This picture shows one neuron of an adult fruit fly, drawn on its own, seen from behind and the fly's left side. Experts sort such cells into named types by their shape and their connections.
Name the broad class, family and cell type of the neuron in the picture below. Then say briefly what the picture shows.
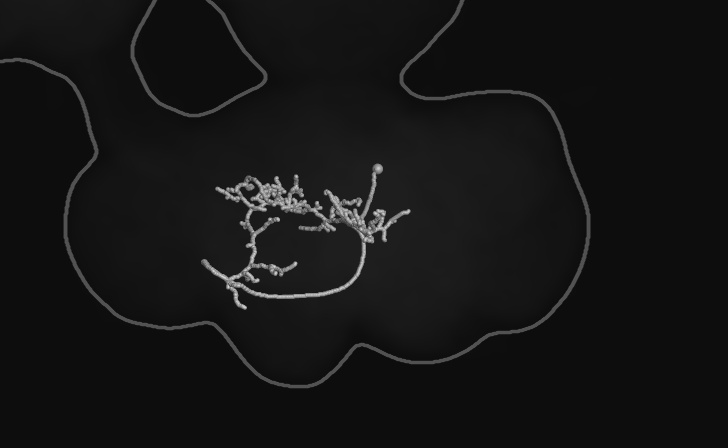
Its broad class is nerve-cord intrinsic neuron. Its family is hemilineage 01A. The cell type is IN01A070. The cell body can be seen in the middle of the picture. In this view it is wider than it is tall.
